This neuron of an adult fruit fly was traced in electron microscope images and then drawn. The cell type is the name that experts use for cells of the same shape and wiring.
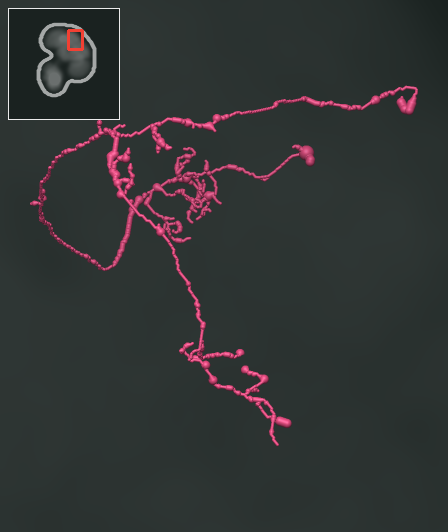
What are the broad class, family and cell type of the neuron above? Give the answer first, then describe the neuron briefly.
This is a central-brain intrinsic neuron. Its family is called class Kenyon Cell. Its cell type is KCa'b'-m. As drawn here it is about as wide as it is tall.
